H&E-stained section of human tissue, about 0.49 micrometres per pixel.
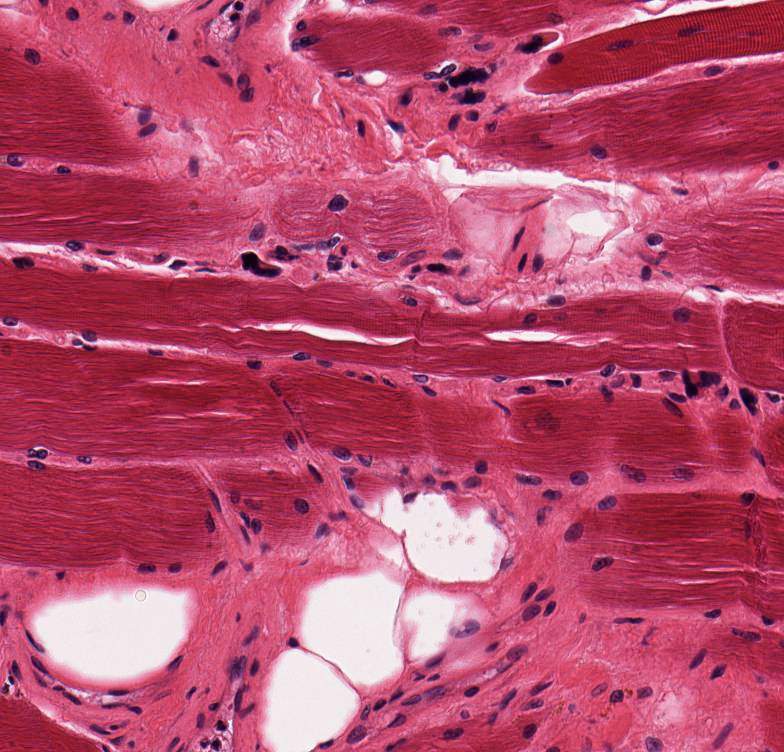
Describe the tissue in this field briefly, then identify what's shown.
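Checking the fibres first, they show fine, regular cross-striations. Next, their nuclei are elongated and dark, and they sit at the edges of the fibres. The fibre cytoplasm stains a deep red. Last, pink connective tissue with scattered small, dark, spindle-shaped nuclei lies between the fibres and around the adipocytes. This is skeletal muscle.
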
